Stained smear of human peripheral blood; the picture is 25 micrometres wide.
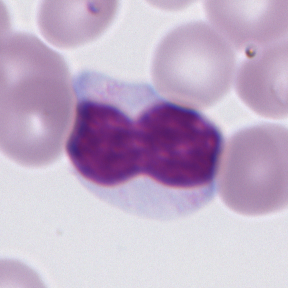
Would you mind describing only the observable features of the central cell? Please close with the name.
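The nucleus lies with its long axis running left to right across the cell. Nucleoli are not visible. Fine, sparse lilac granules are scattered through the cytoplasm, which contains no vacuoles. Name: large granular lymphocyte.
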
